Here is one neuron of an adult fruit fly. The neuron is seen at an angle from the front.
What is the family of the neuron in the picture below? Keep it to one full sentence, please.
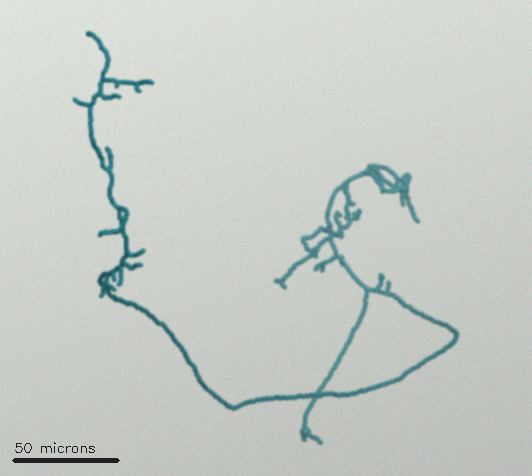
Family hemilineage 07B is the one that contains this neuron.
